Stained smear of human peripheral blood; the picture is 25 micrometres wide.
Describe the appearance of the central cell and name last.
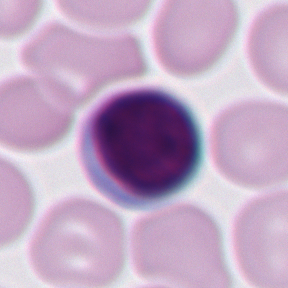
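Round, smooth outline. Nucleus off-centre toward upper right. Cytoplasm only a thin crescent at lower left of nucleus; no granules visible. Typical lymphocyte.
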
